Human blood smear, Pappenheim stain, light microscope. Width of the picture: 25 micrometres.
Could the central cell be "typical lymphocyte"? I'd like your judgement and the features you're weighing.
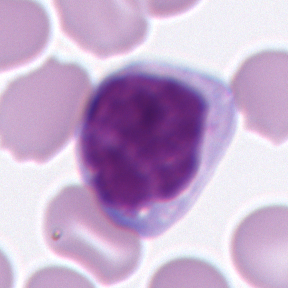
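Outline smooth, without surface projections; nucleus fills about 70% of the cell's area.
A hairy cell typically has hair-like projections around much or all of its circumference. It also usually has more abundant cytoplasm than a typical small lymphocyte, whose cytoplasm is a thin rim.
Verdict: typical lymphocyte fits; hairy cell does not. Nucleus rounded, unlobed, about 13 by 11 micrometres.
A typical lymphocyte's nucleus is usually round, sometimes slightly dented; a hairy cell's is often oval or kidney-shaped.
No distinct nucleolus.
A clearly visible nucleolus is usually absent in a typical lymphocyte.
Chromatin dark purple, coarsely clumped, with paler patches between clumps. A red cell touches the lower left edge.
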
